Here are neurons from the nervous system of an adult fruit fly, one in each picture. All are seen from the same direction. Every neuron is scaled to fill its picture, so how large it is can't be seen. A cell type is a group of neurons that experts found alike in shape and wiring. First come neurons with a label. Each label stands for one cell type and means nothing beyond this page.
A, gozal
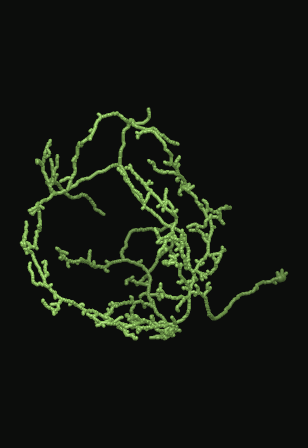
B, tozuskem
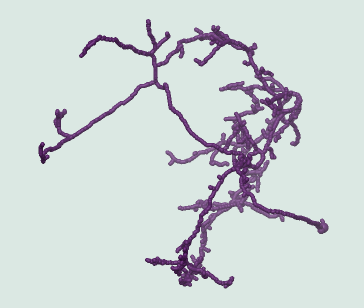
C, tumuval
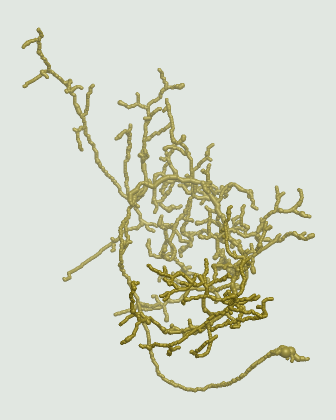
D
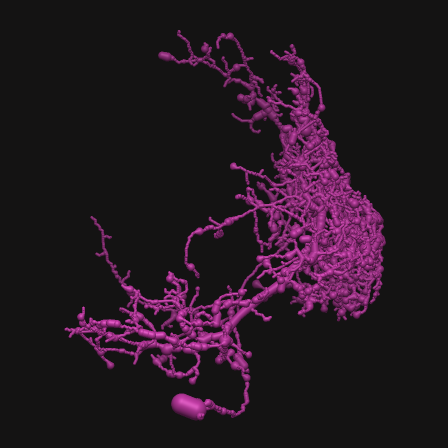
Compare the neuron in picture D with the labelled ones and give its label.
tumuval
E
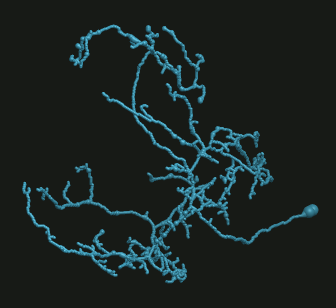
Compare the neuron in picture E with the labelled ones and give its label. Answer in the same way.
gozal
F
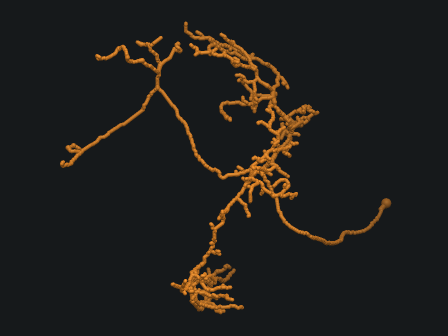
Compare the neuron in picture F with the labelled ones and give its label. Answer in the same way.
tozuskem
